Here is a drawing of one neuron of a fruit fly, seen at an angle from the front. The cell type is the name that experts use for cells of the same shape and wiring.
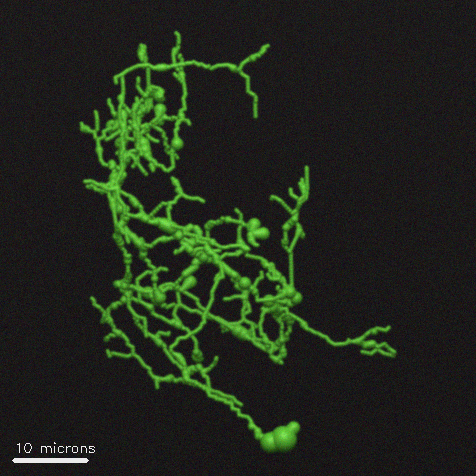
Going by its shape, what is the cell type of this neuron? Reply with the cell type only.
GNG273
